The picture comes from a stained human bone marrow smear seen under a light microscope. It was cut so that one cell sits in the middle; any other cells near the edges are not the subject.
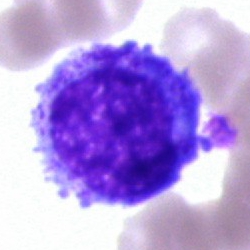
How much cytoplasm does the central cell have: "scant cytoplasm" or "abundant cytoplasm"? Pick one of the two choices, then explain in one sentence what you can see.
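Scant cytoplasm. The dark purple nucleus fills almost the whole cell.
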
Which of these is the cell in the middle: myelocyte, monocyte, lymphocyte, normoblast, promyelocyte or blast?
promyelocyte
